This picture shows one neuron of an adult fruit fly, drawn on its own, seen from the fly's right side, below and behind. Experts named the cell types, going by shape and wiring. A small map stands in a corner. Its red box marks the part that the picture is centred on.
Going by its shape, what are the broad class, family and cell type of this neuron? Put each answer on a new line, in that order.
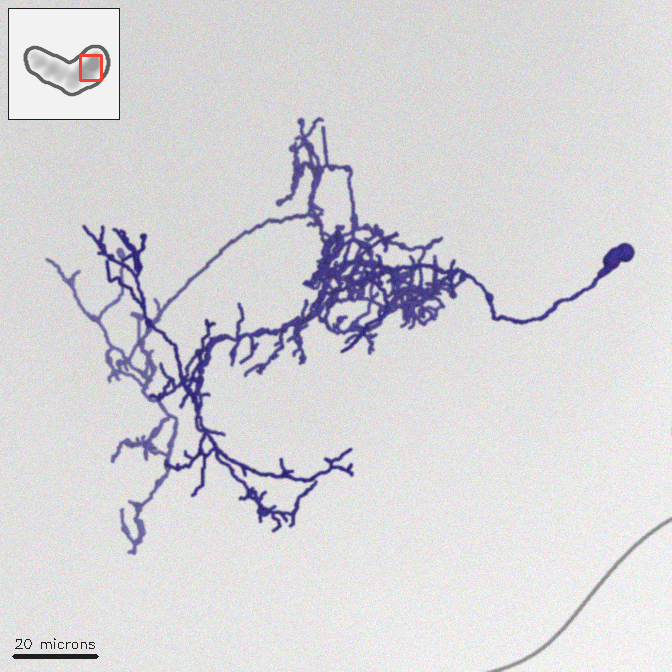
central-brain intrinsic neuron
hemilineage CREl1
LAL114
